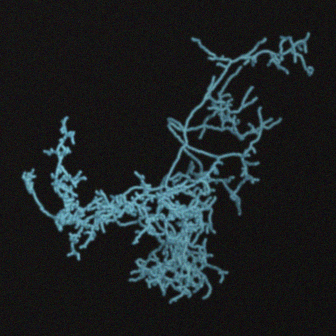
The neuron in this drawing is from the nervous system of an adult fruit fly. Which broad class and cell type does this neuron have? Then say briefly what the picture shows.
Its broad class is central-brain intrinsic neuron. It is of cell type CL053. The picture shows dozens of branch ends. As drawn here it is about as wide as it is tall.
